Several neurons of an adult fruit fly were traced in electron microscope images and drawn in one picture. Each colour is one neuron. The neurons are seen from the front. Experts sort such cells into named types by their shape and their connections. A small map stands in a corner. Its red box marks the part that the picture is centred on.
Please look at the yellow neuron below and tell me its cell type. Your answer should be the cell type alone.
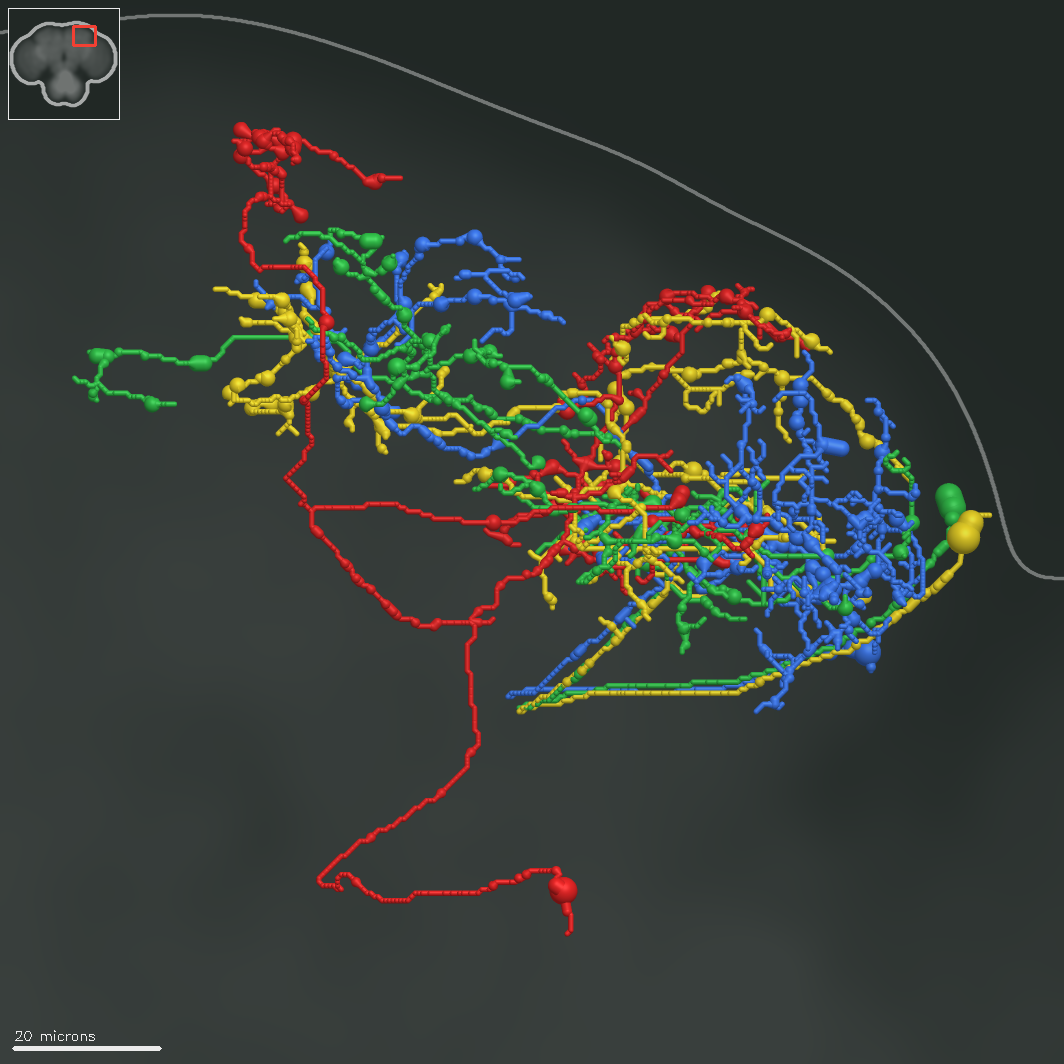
LHPV4d3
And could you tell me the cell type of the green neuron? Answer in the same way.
CB4115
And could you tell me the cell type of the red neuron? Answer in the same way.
LHAV7a3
